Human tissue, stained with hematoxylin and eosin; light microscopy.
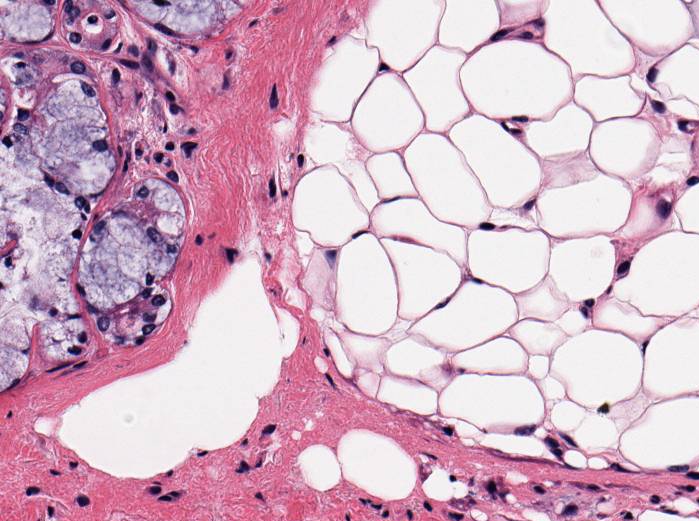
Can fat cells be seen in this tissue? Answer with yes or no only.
Yes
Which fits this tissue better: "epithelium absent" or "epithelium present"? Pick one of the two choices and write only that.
Epithelium present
